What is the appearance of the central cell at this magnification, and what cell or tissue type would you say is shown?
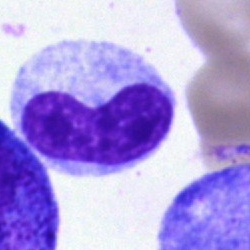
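A kidney-shaped nucleus is present, indented on its upper side. It lies in the lower part of the cell, so most of the cytoplasm sits above it. Its chromatin is coarse and patchy rather than finely dispersed. The cytoplasm is pale greyish blue. The cell is a band neutrophil.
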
